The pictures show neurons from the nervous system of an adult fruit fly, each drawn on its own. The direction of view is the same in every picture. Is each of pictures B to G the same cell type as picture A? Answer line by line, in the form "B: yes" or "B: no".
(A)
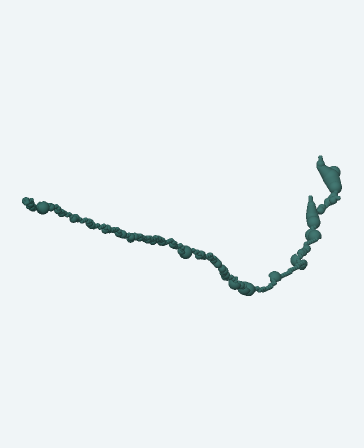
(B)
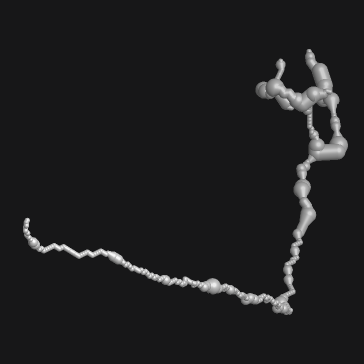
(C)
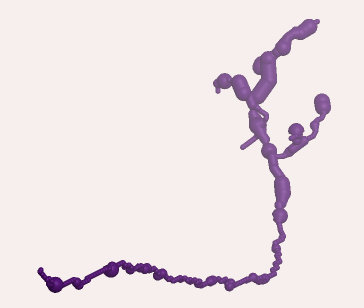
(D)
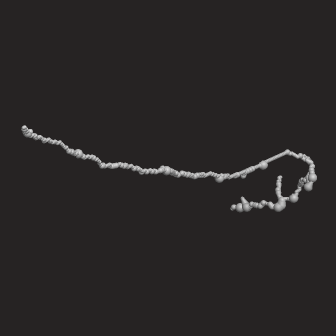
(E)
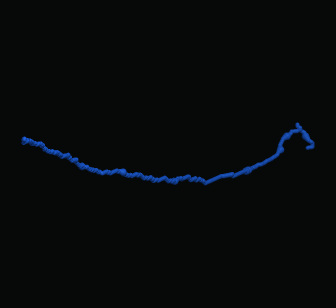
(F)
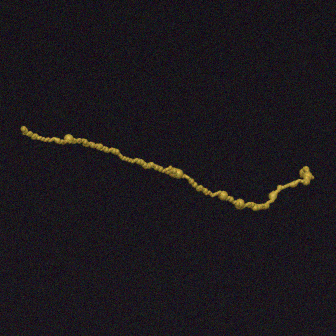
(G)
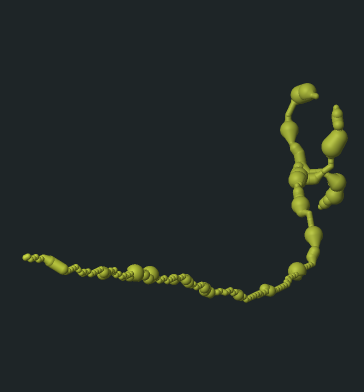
B: no
C: no
D: yes
E: yes
F: yes
G: no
